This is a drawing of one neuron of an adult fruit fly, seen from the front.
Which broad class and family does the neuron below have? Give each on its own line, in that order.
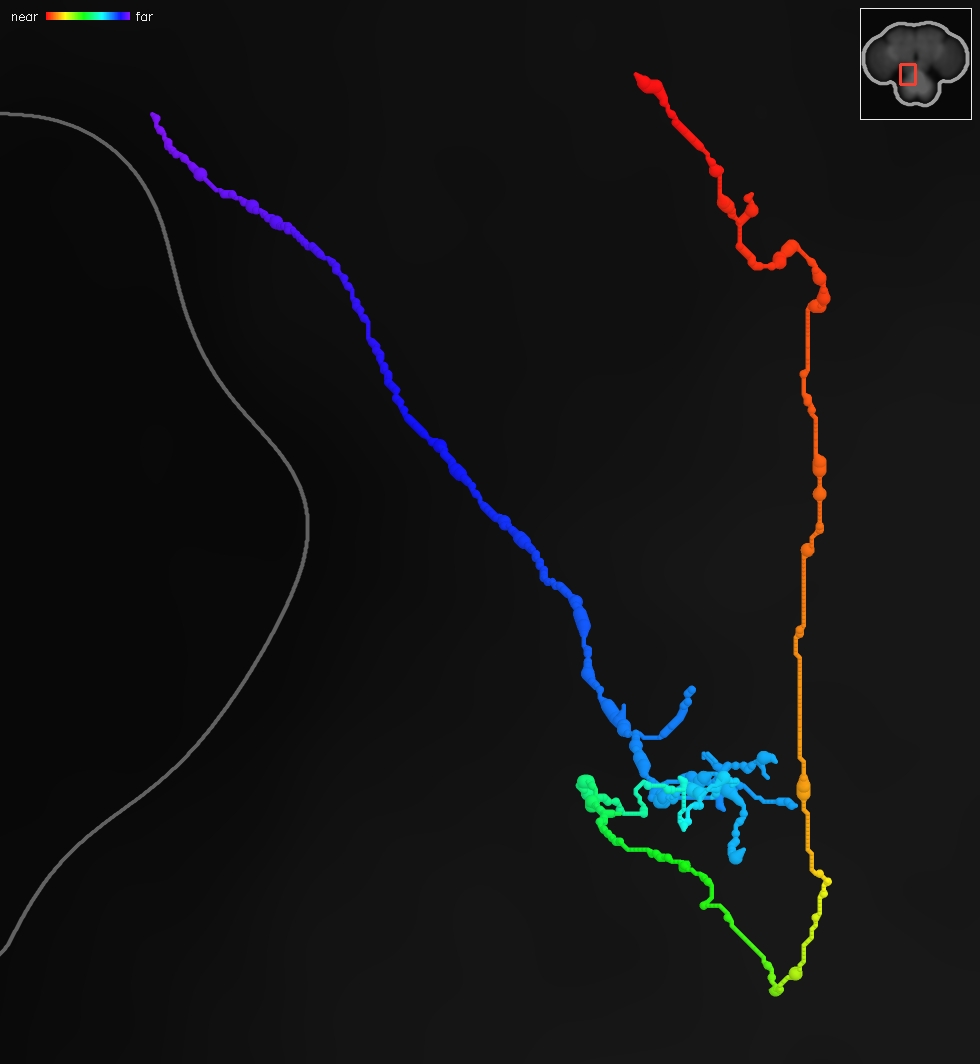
sensory neuron ascending to the brain
class mechanosensory proprioceptive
